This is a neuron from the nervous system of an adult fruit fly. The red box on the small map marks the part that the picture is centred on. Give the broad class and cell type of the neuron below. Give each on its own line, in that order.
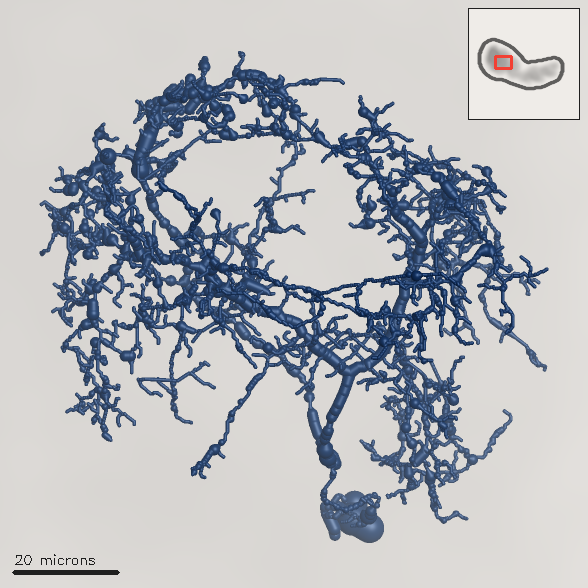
central-brain intrinsic neuron
PVLP150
